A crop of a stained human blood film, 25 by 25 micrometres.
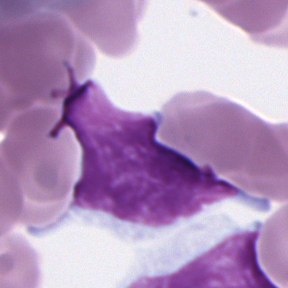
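Typical lymphocyte, the nucleated cell at the centre of this blood smear. Notice its irregular, angular outline with pointed corners, and the thin, dark, spike-like projections sticking out from the upper left end. The chromatin has a fine streaky pattern with paler strands rather than coarse dark clumps, and no distinct granules are visible.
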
